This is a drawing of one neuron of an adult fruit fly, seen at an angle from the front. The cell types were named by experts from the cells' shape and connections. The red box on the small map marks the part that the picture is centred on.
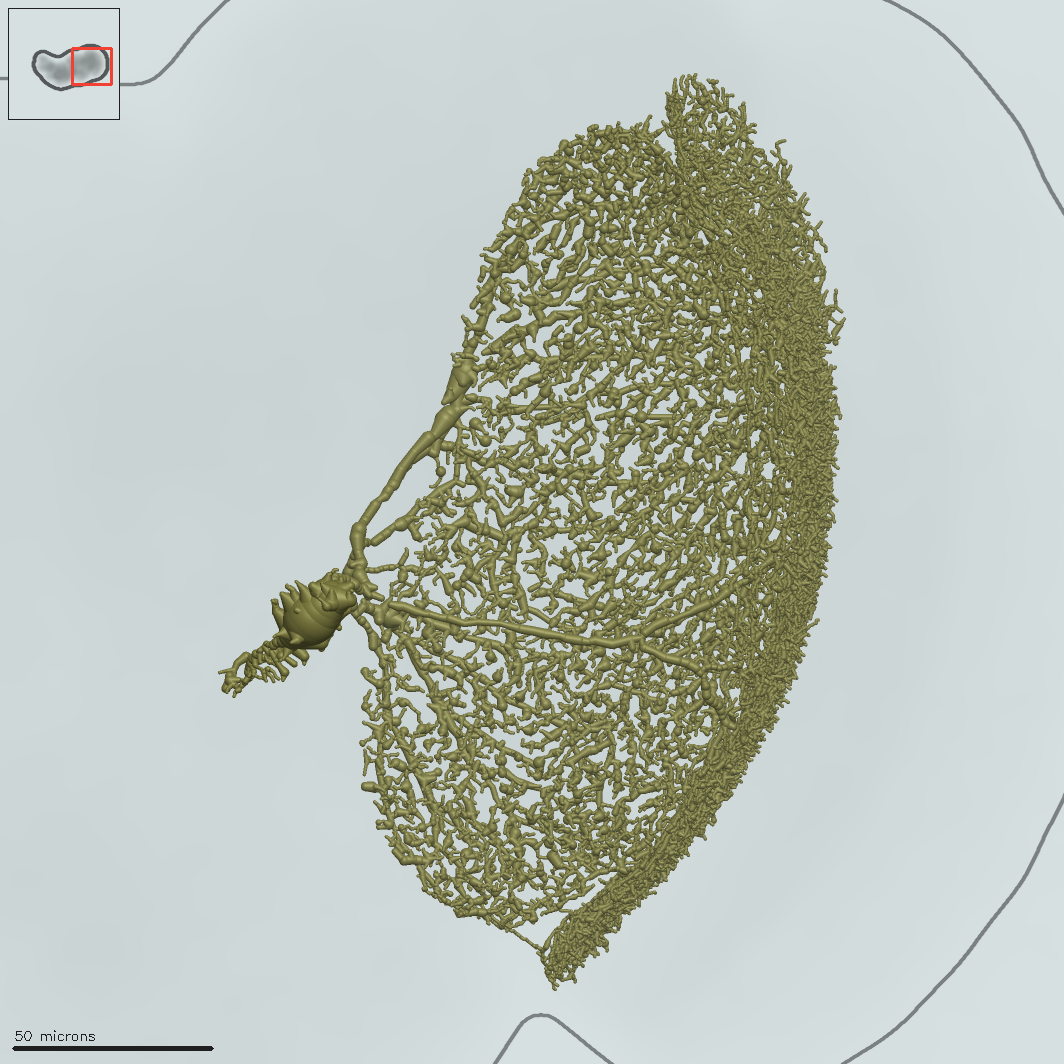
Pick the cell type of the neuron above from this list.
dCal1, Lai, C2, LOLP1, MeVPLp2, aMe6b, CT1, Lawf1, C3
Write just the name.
CT1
